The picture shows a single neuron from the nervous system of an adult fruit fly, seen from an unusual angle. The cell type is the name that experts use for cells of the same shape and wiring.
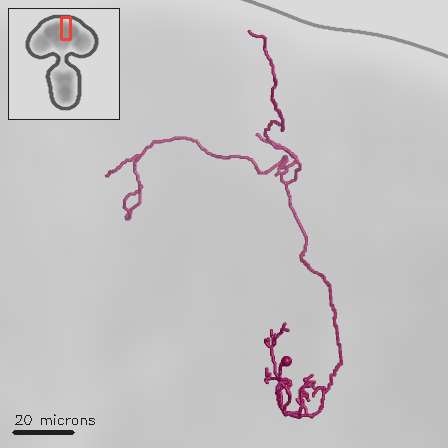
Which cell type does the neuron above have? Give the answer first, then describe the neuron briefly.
Its cell type is KCab-m. It is a central-brain intrinsic neuron. It is in the brain and does not reach the nerve cord. From top to bottom in the picture it spans about 130 microns.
